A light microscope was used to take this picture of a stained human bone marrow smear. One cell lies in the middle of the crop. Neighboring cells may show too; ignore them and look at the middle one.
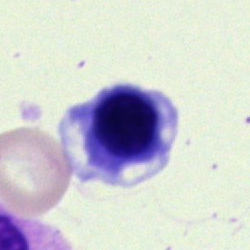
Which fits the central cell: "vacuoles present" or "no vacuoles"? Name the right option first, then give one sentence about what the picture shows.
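Vacuoles present. Several clear vacuoles lie in the cytoplasm, mostly along the left and lower edges.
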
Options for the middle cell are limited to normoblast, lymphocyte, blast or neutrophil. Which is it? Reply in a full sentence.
The cell in the exact centre of the crop is a normoblast.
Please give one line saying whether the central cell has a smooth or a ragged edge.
The cell shows an uneven border, formed by ragged areas or by outward projections.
